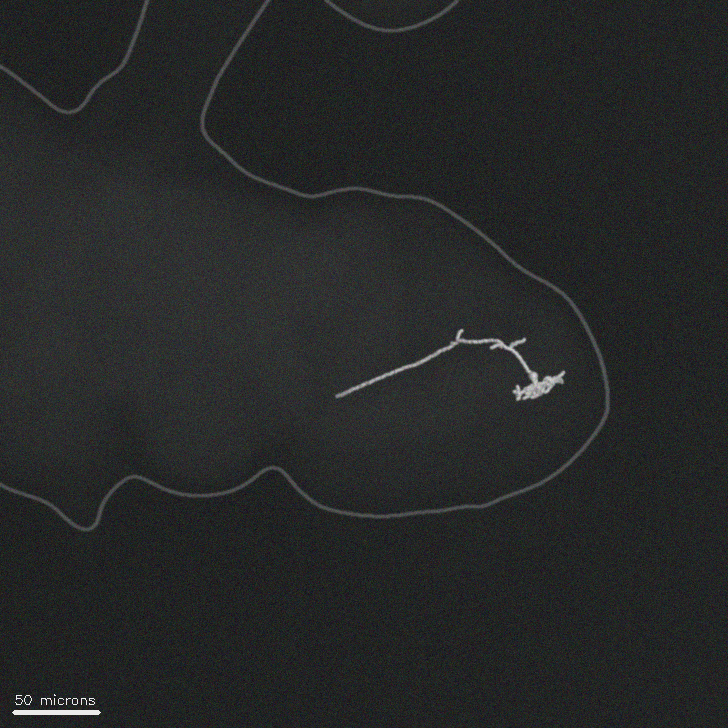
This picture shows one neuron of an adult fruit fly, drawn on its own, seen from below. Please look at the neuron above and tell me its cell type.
TmY3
